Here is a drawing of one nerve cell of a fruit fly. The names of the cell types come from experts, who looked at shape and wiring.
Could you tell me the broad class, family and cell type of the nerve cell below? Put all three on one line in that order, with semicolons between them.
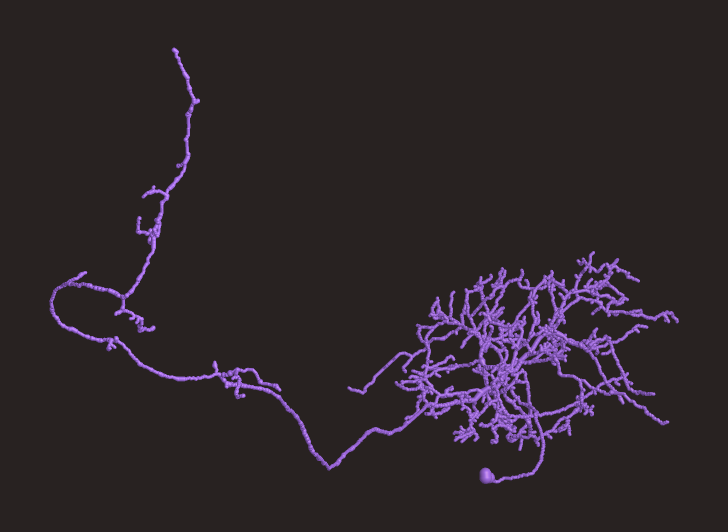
ascending neuron; hemilineage 08B; AN08B041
